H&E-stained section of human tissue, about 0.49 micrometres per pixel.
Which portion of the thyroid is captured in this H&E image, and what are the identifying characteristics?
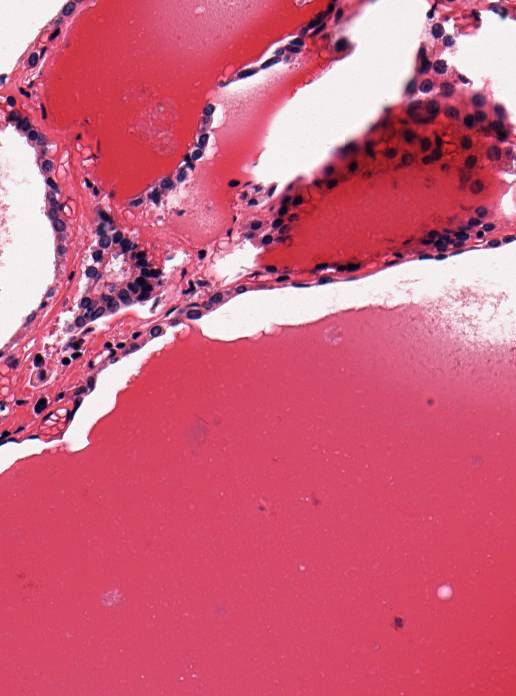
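Thyroid follicle. Lower half: one large space filled with homogeneous pink material. Upper half: several smaller spaces with the same material, separated by thin strands of cells. Lining: single layer of flattened to low cuboidal cells.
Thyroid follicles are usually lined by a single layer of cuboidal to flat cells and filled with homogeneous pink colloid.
Stroma scant and delicate; no fat cells.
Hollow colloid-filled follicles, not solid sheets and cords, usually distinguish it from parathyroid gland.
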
